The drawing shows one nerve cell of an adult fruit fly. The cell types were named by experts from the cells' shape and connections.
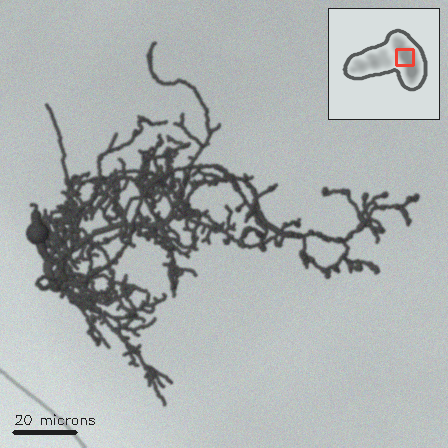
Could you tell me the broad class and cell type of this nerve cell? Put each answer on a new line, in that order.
central-brain intrinsic neuron
CB0431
